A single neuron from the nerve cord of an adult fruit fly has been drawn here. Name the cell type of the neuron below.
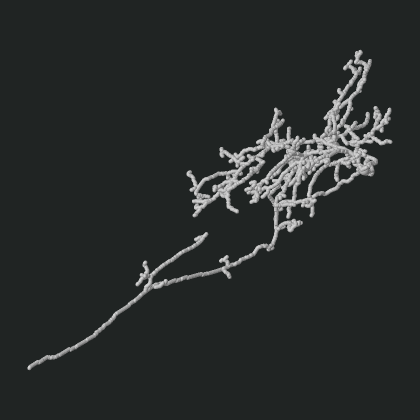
AN17A073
